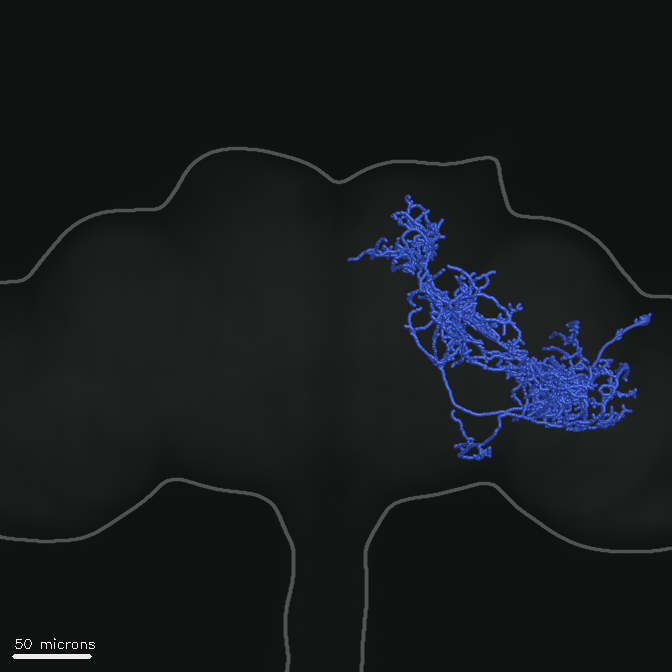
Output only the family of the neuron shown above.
LHCENT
